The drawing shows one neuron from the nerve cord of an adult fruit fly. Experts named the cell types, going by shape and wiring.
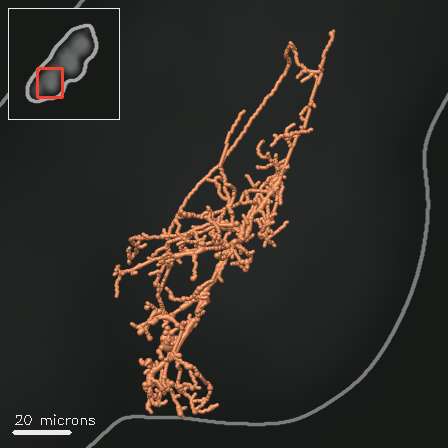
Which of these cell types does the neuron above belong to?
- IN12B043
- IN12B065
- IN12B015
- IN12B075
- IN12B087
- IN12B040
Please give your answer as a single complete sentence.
The cell type this neuron represents is IN12B040.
